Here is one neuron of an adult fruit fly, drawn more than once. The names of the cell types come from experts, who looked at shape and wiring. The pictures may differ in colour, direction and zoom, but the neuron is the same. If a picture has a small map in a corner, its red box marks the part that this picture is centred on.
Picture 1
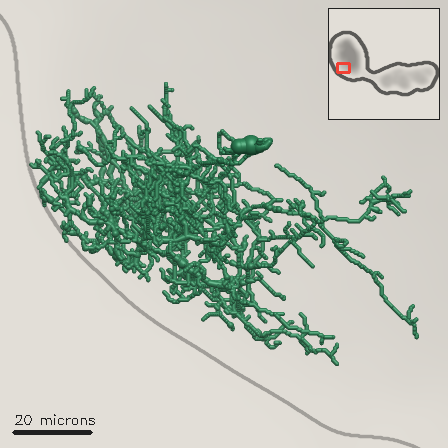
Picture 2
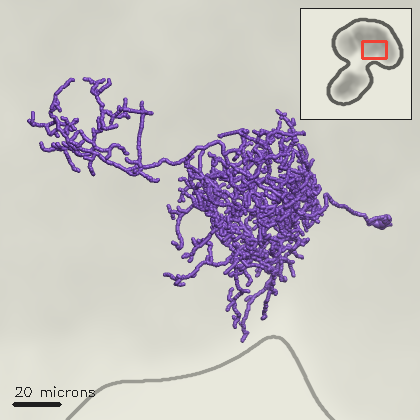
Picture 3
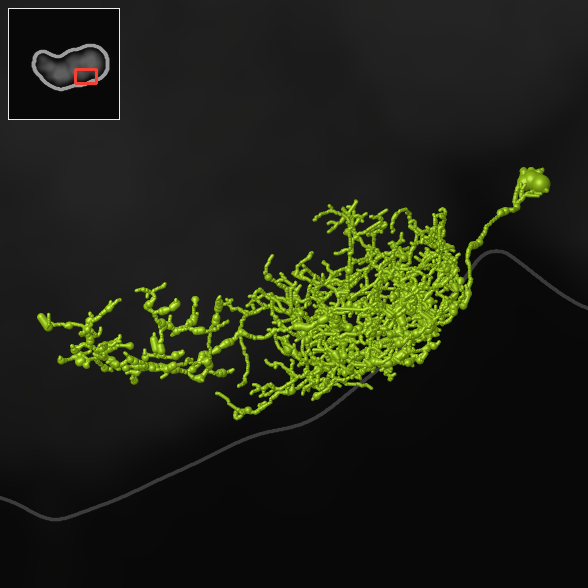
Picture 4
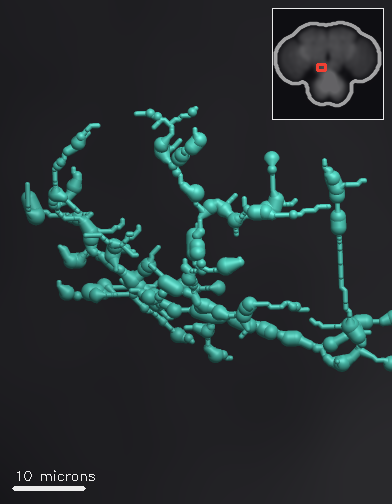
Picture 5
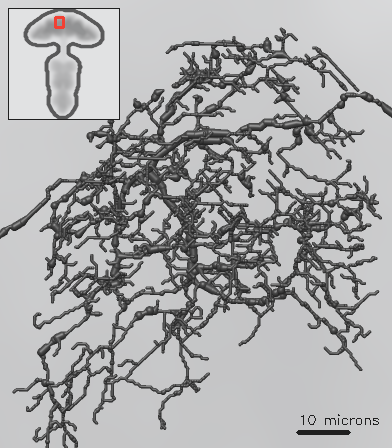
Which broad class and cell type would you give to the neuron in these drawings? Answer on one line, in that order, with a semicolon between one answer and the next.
central-brain intrinsic neuron; GNG123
